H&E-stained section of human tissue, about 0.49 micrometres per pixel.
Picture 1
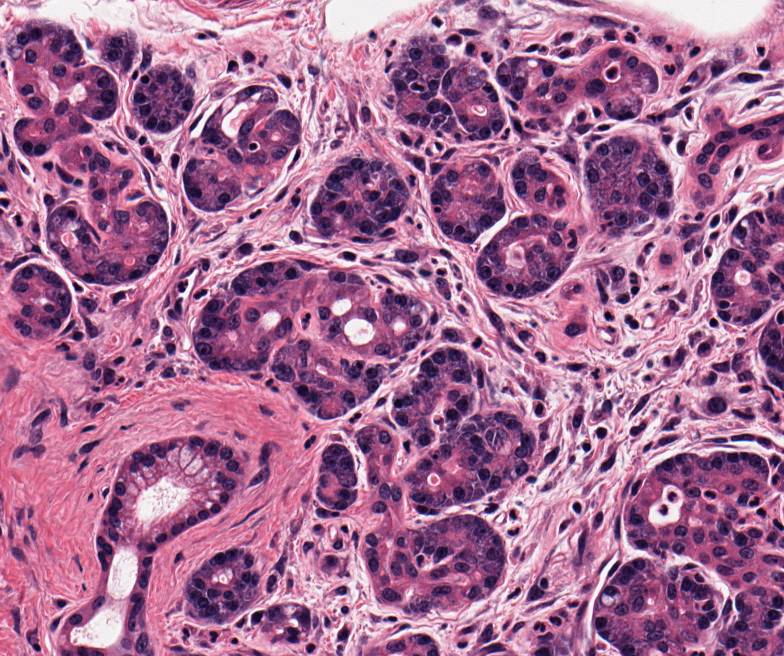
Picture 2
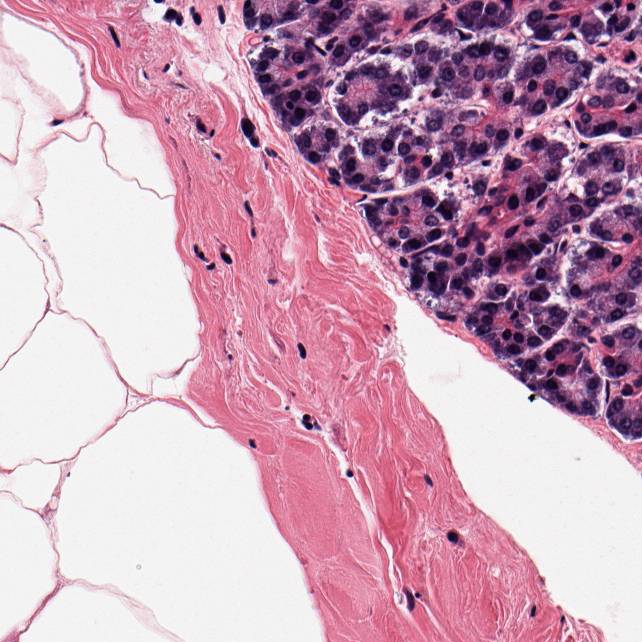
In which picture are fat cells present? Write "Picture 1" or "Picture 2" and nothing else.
Picture 2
